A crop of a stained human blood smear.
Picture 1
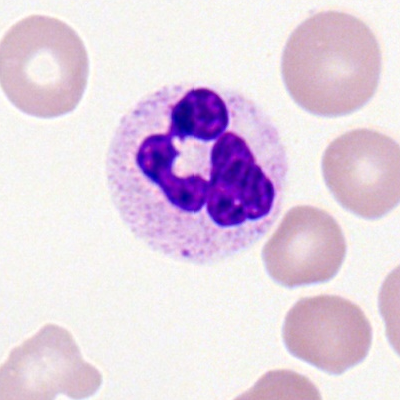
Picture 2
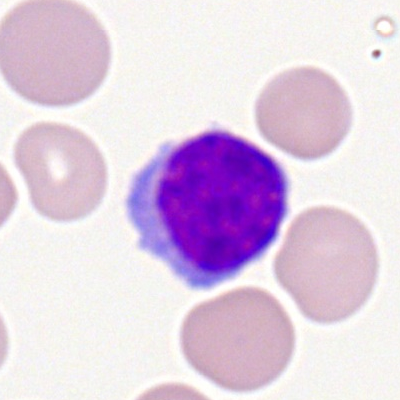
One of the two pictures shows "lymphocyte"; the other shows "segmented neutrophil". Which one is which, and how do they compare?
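Picture 1: segmented neutrophil. Picture 2: lymphocyte. Cytoplasm: plentiful and pale pink in picture 1; in picture 2 only a modest pale blue rim, the nucleus filling most of the cell.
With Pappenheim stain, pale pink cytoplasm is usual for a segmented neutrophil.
Granules: fine, pinkish-lilac, evenly scattered through the cytoplasm in picture 1.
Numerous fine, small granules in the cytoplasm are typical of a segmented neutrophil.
Outline: round and smooth in picture 1; in picture 2 the outer edge of the cytoplasm is ragged on the left. Shared: dark purple chromatin, densely clumped in picture 1 and dense in picture 2; no vacuoles in either.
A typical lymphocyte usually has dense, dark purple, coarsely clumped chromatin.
Also: no nucleoli visible in picture 1; red cells lie close around the cell in picture 2 without covering it.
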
